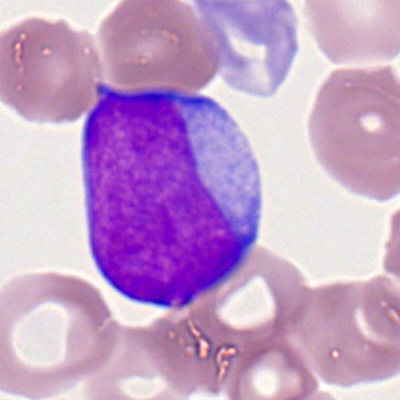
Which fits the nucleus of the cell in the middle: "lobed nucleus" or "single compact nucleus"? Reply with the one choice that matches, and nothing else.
Single compact nucleus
